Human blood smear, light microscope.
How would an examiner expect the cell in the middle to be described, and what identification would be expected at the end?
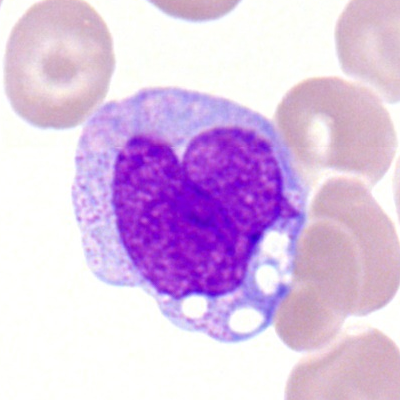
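Look first at the border: the outline is irregular and slightly uneven. Now the nucleus, which is deeply notched at the top, so it looks folded, rather like a heart. You won't find a distinct nucleolus in it. Fine pinkish-purple granules are scattered through the cytoplasm. This cell is a monocyte.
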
